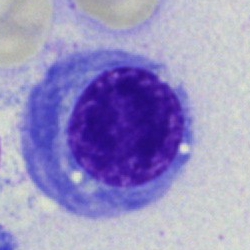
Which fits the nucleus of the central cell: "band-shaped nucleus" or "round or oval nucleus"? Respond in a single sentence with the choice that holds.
Its nucleus forms a single compact round or oval shape.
